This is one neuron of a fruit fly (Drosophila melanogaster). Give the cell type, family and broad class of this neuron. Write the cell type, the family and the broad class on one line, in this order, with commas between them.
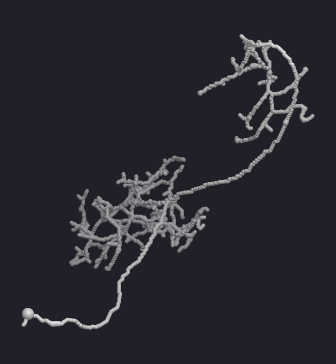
CB2701, hemilineage LHa1, central-brain intrinsic neuron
